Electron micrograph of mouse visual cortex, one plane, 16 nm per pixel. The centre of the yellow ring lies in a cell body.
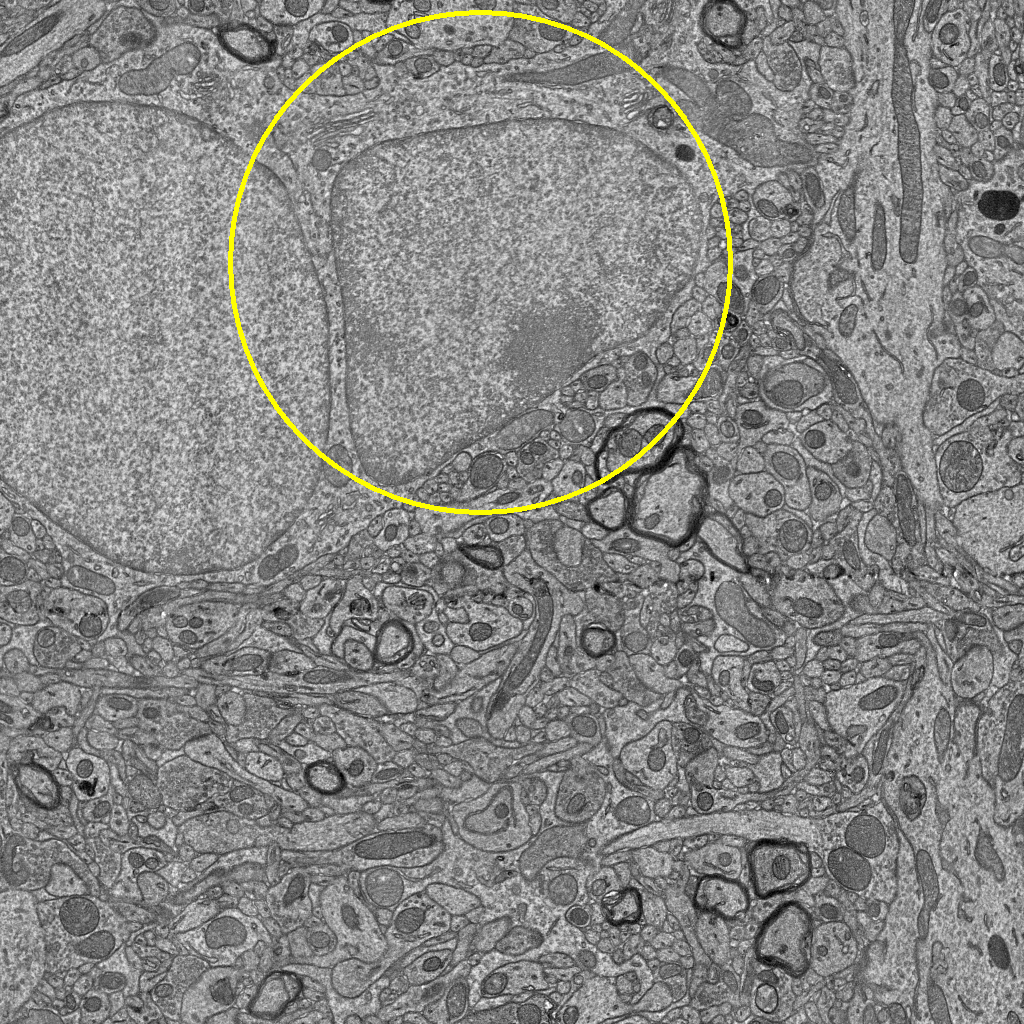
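Astrocyte, the marked cell. Its nuclear envelope runs smoothly, with no deep folds. Toward the lower right of the nucleus there's a darker, denser patch of nuclear material. Golgi stacks sit in the cytoplasm just above the nucleus. One small dark round body lies in the cytoplasm at the nucleus's upper right.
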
